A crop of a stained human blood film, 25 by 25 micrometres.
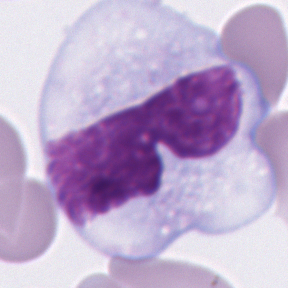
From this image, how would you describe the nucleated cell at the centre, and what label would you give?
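There's plenty of cytoplasm here, pale blue-grey, with a faint dusting of fine lilac granules. As I follow the nucleus, it's a broad band lying across the cell, with a notch cut into its lower edge. Along the right side, the outline turns irregular, with rounded bulges. This is a monocyte.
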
